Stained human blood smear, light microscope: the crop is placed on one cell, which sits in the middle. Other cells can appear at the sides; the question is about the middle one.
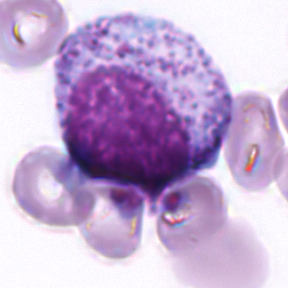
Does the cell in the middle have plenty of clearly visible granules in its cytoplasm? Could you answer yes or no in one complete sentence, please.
Yes, the cytoplasm of the cell is rich in visible granules.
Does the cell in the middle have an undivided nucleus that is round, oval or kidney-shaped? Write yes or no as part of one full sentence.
Yes, within this cell the nucleus is one round, oval or kidney-shaped compact mass.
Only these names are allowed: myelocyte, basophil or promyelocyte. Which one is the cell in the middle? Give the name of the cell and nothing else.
myelocyte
